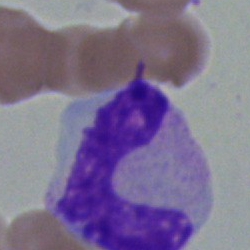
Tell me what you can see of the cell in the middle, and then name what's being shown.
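Nucleus: curved, unsegmented band, bent into a C shape that opens to the right. Chromatin: dark purple, coarsely clumped, small paler patches between the clumps. Nucleoli: none seen. Outline: roughly rounded, with a smooth, pale edge. Cell: band neutrophil.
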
